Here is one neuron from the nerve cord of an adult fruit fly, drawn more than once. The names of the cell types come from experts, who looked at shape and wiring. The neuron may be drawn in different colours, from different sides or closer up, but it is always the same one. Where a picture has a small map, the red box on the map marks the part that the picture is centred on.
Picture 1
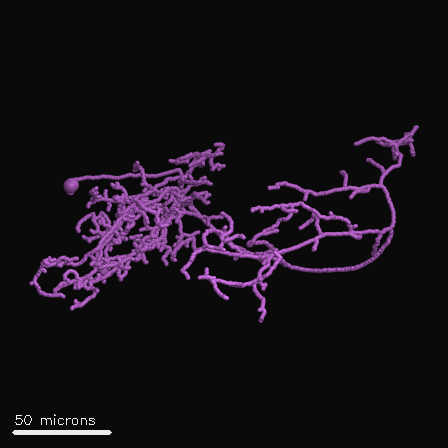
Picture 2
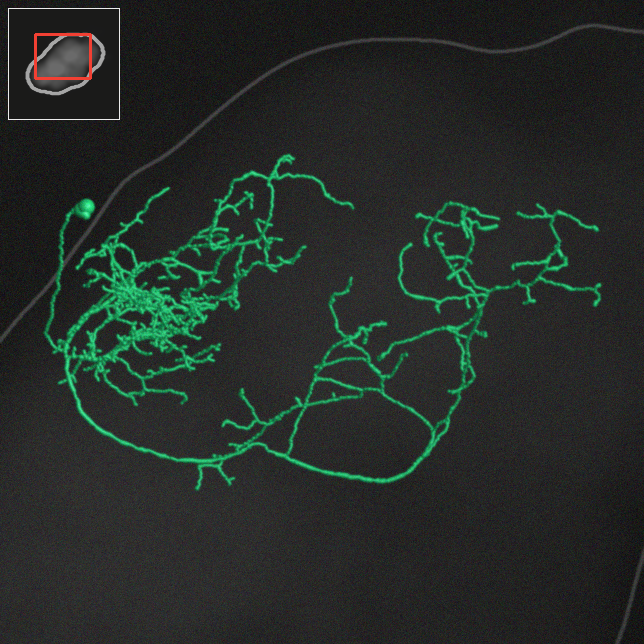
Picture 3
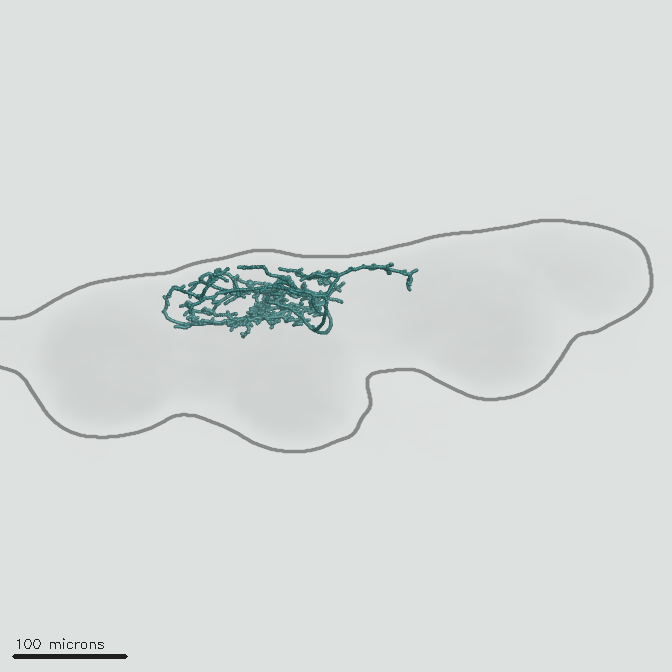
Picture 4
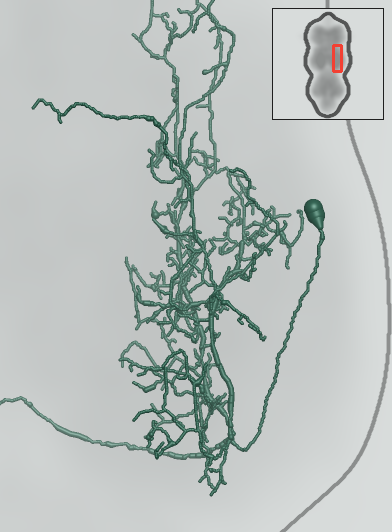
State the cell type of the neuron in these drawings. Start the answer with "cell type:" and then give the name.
cell type: IN19B037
